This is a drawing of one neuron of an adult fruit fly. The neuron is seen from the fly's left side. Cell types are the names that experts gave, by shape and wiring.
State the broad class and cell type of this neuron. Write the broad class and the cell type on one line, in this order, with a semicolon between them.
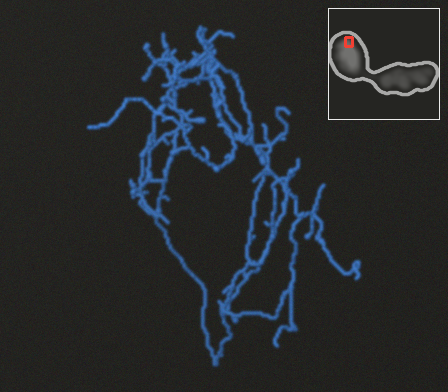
central-brain intrinsic neuron; CB4022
